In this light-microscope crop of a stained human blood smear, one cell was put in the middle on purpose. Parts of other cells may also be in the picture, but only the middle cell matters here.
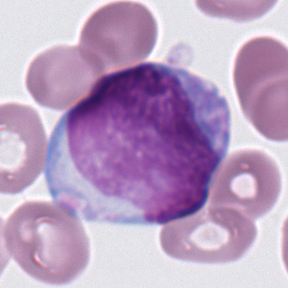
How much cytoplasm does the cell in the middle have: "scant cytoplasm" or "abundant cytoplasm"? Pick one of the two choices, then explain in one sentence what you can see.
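Scant cytoplasm. The nucleus fills most of the cell.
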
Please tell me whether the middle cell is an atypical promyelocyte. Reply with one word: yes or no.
yes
